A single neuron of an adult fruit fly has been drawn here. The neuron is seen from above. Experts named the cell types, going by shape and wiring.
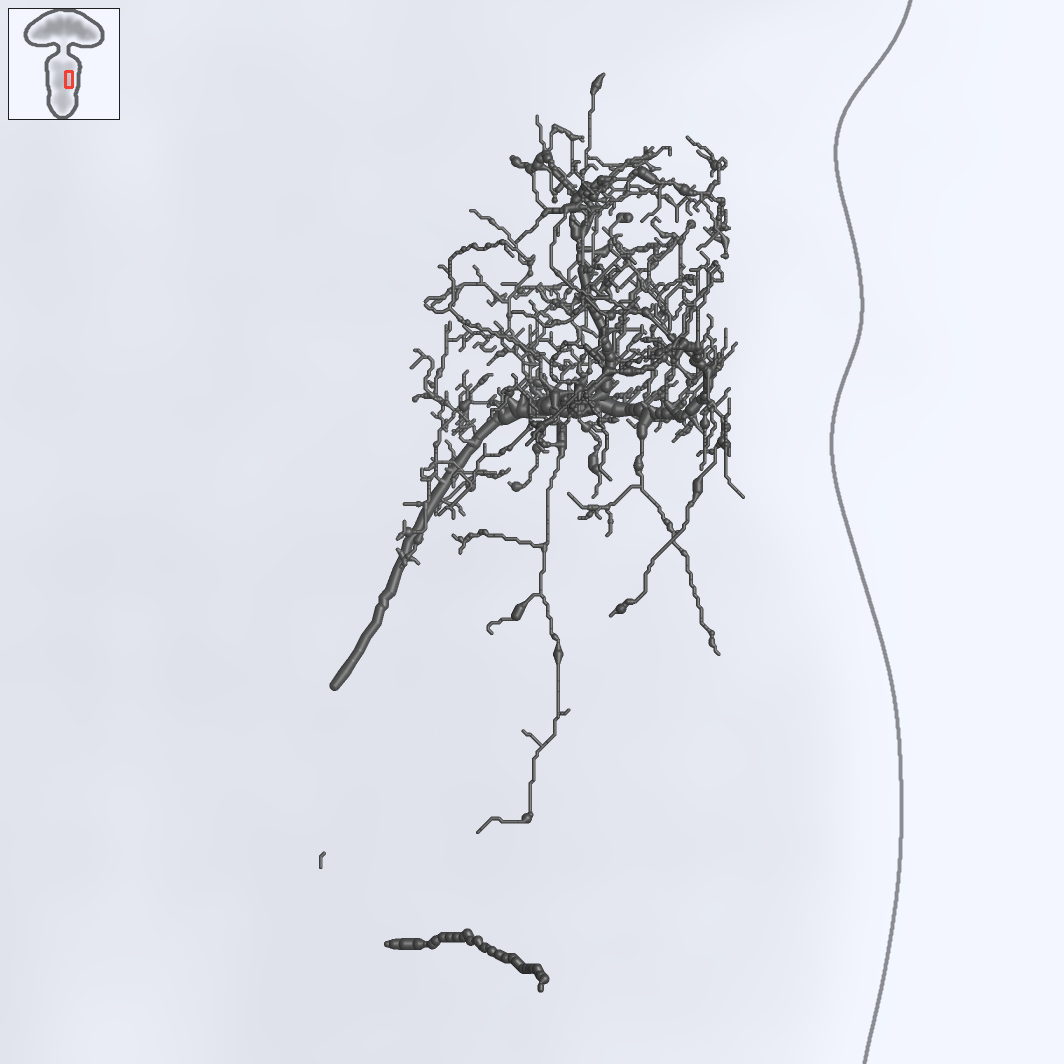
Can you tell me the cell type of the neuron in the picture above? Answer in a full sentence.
The cell type is IN12A005.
